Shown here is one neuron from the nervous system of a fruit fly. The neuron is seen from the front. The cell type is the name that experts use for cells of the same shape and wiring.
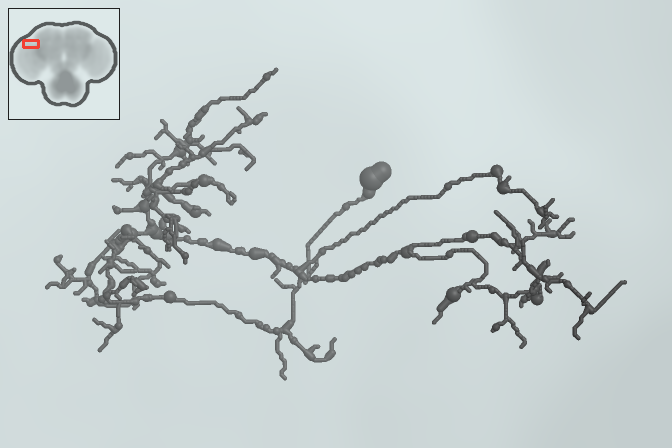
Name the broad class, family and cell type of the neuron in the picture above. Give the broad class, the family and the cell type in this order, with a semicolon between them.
optic-lobe intrinsic neuron; Y; Y14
